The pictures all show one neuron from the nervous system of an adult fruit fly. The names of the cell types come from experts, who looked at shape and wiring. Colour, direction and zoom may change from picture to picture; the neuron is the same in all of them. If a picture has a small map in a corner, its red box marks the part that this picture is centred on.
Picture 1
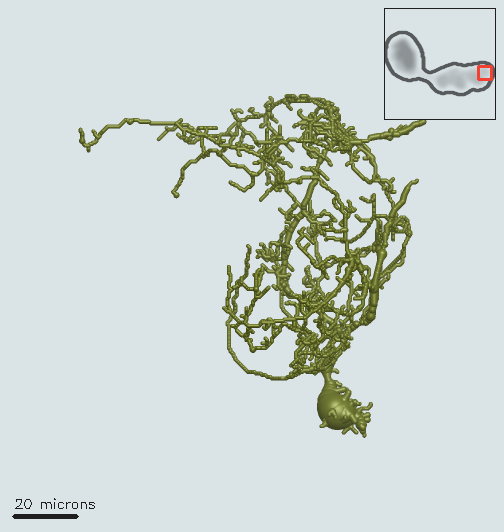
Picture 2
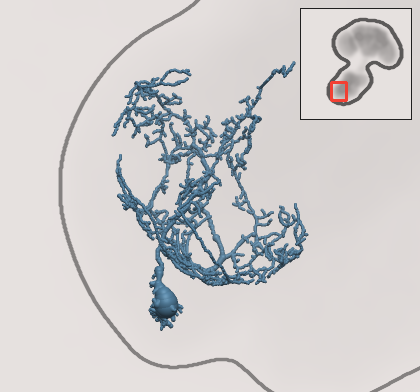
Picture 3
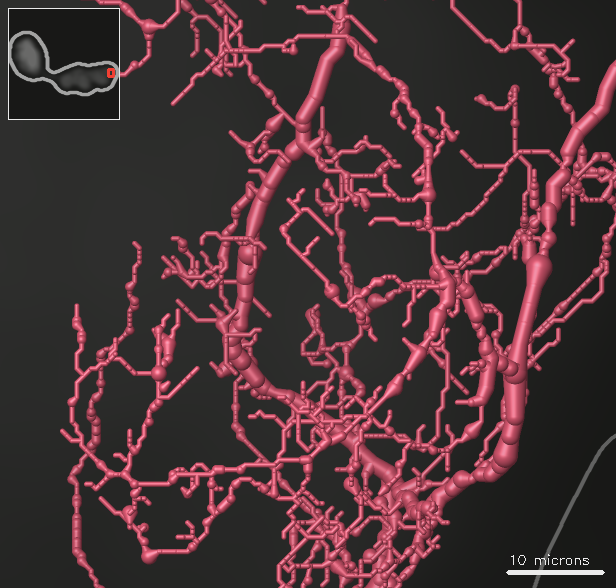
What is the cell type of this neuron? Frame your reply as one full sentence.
It is EN00B012 that this neuron is, by cell type.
